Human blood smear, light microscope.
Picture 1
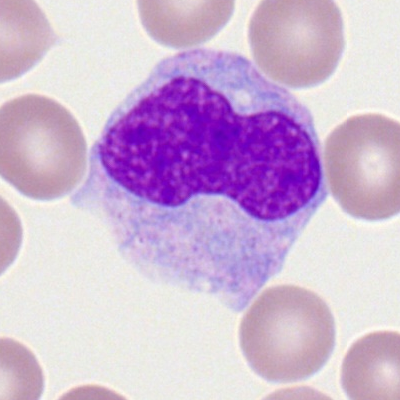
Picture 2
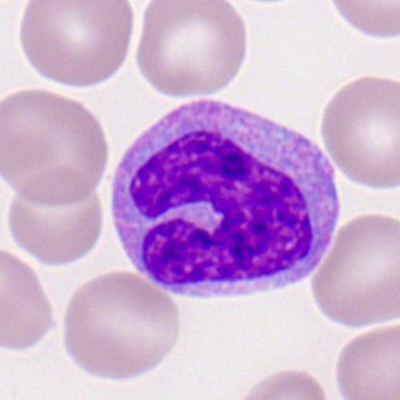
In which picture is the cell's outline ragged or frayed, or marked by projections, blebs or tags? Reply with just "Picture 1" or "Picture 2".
Picture 1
